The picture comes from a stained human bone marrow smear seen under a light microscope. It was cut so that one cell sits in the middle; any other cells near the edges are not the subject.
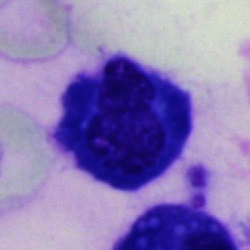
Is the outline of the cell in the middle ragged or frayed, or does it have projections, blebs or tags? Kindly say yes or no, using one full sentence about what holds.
Yes, along its outline the cell is ragged or frayed, or has projections, blebs or tags.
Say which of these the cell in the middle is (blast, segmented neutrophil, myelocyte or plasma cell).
plasma cell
